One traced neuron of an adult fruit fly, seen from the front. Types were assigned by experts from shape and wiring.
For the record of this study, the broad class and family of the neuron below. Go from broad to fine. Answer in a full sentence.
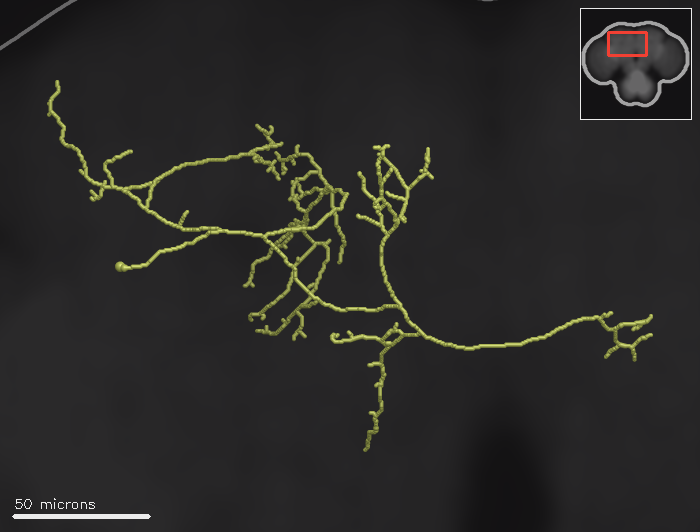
A central-brain intrinsic neuron of hemilineage AOTUv4_dorsal.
